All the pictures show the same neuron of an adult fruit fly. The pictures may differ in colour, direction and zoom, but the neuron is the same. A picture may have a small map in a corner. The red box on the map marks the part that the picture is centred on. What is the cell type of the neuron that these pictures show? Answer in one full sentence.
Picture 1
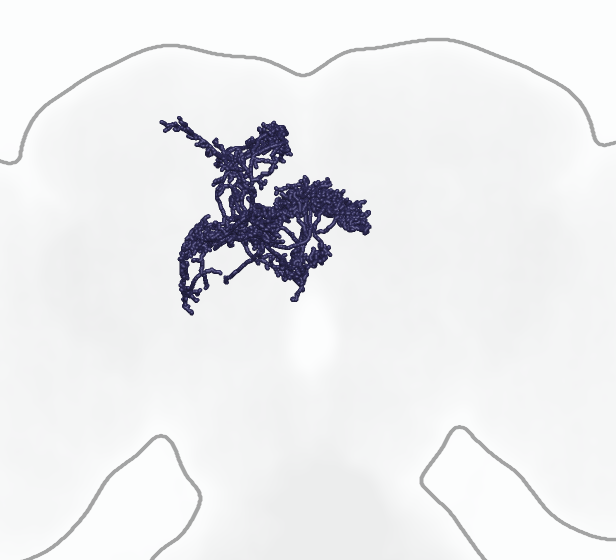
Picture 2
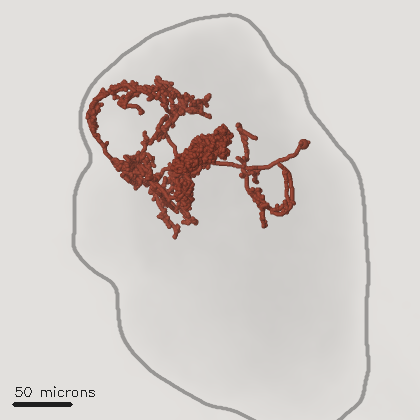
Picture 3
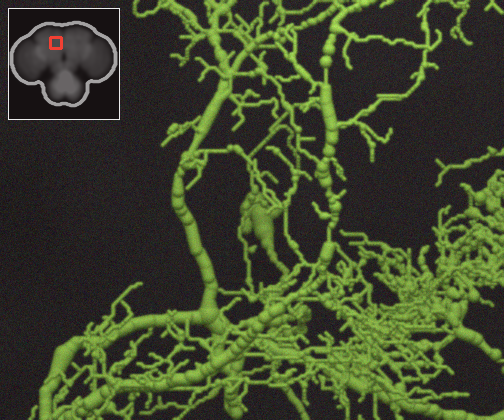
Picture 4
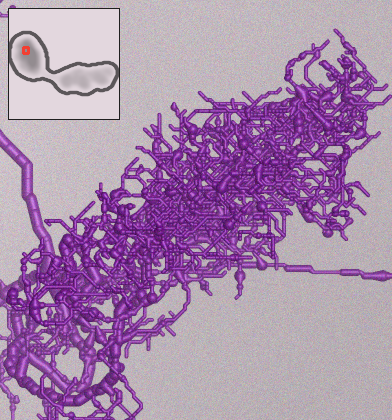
What this neuron is, by cell type, is FB4M.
